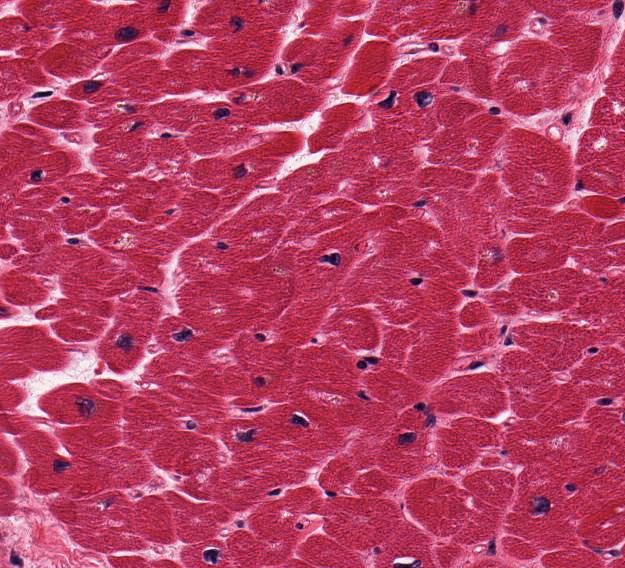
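Left ventricle of the heart: fibre profiles irregular, rounded to polygonal, variable in size. Nucleated fibres show one nucleus near the profile centre. Some have a small pale zone beside the nucleus with fine yellow-brown granules. Loose pale pink fibrous tissue at lower left corner.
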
